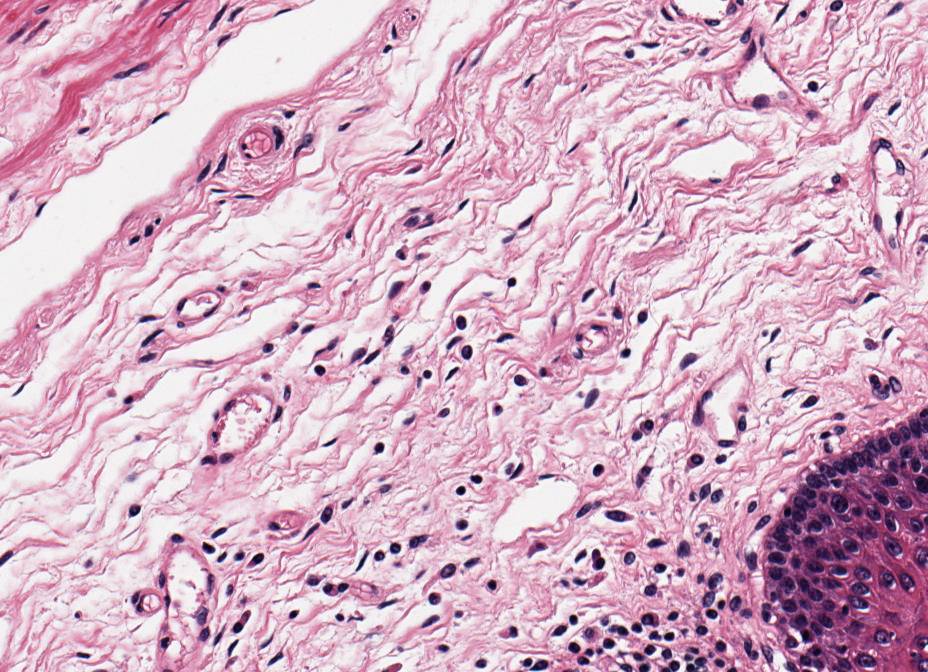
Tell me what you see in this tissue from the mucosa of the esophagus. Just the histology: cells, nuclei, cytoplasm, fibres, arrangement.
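Look first at the bulk of the field: loose fibrous stroma, with sparse small dark nuclei scattered through it, many spindle-shaped or oval. In the lower right corner sits a small piece of epithelium. It's stratified, many layers of crowded cells staining darker purple than the stroma. Beside it, small round dark lymphocyte nuclei cluster in the lower centre.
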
